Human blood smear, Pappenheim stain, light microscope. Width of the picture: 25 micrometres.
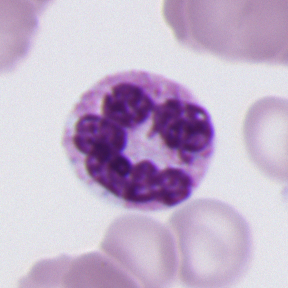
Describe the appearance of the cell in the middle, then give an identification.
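The cell has a round, smooth outline. Its nuclear lobes form a ring around a pale central area of cytoplasm, and no nucleoli are visible. Fine pink-violet granules lie in the cytoplasm. This cell is a segmented neutrophil.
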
